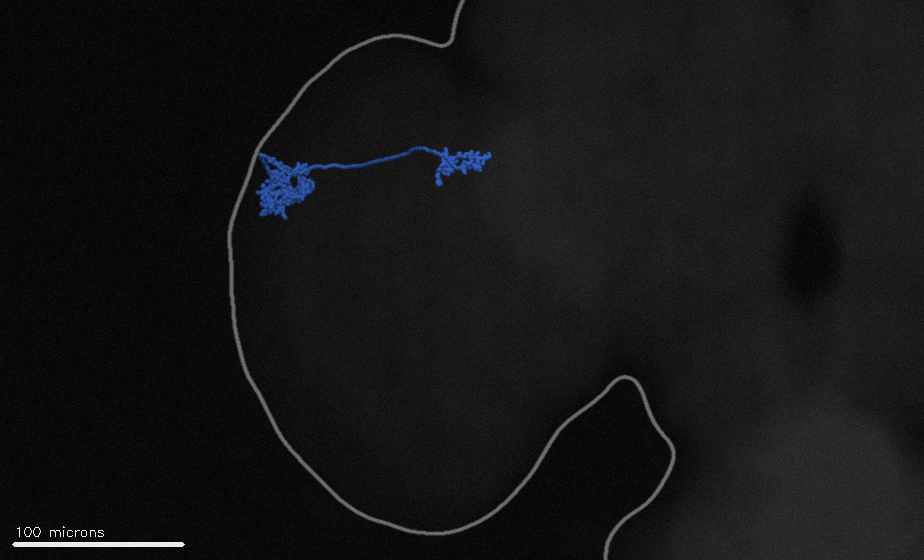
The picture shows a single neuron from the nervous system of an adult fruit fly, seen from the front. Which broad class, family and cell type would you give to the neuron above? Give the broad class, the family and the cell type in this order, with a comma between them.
optic-lobe intrinsic neuron, Tm, Tm37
